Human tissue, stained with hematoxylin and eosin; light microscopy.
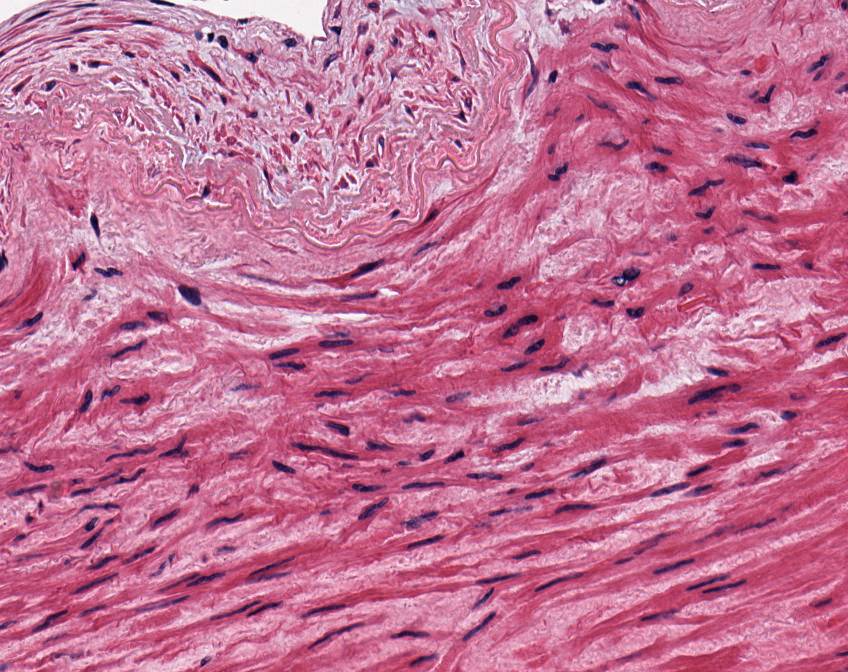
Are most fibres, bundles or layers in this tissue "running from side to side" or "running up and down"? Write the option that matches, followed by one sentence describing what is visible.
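Running from side to side. The smooth muscle cells run mostly from left to right across the field, sweeping slightly diagonally.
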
